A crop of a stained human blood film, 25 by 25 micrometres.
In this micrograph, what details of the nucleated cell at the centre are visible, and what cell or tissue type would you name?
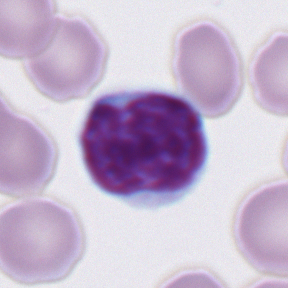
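You'll notice the outline is roughly round, with a smooth edge. There's a shallow notch in the upper edge of the nucleus, and the chromatin is dark purple and coarsely clumped. No granules show in the cytoplasm. What you have there is a typical lymphocyte.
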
